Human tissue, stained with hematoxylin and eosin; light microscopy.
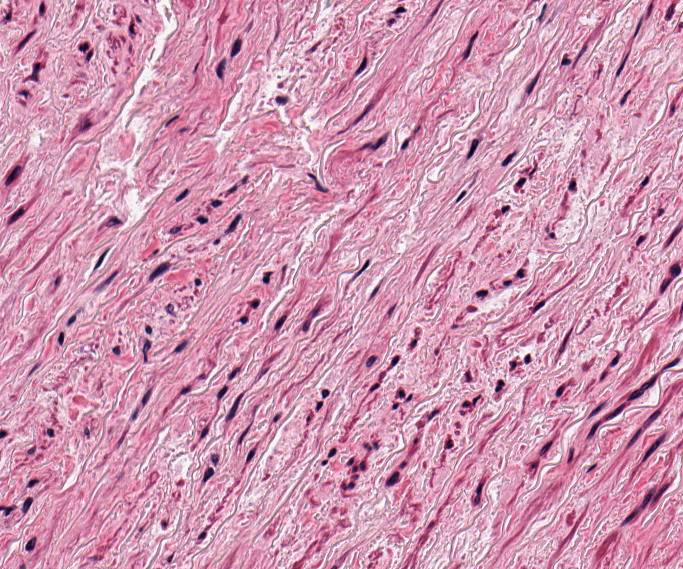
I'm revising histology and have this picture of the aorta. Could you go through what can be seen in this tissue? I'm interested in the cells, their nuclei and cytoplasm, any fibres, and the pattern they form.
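Pink fibres cross the entire field in parallel, running diagonally from lower left to upper right. Most nuclei are dark, elongated and spindle-shaped, lying parallel to the fibres. The field contains no epithelium, no glands and no fat cells.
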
